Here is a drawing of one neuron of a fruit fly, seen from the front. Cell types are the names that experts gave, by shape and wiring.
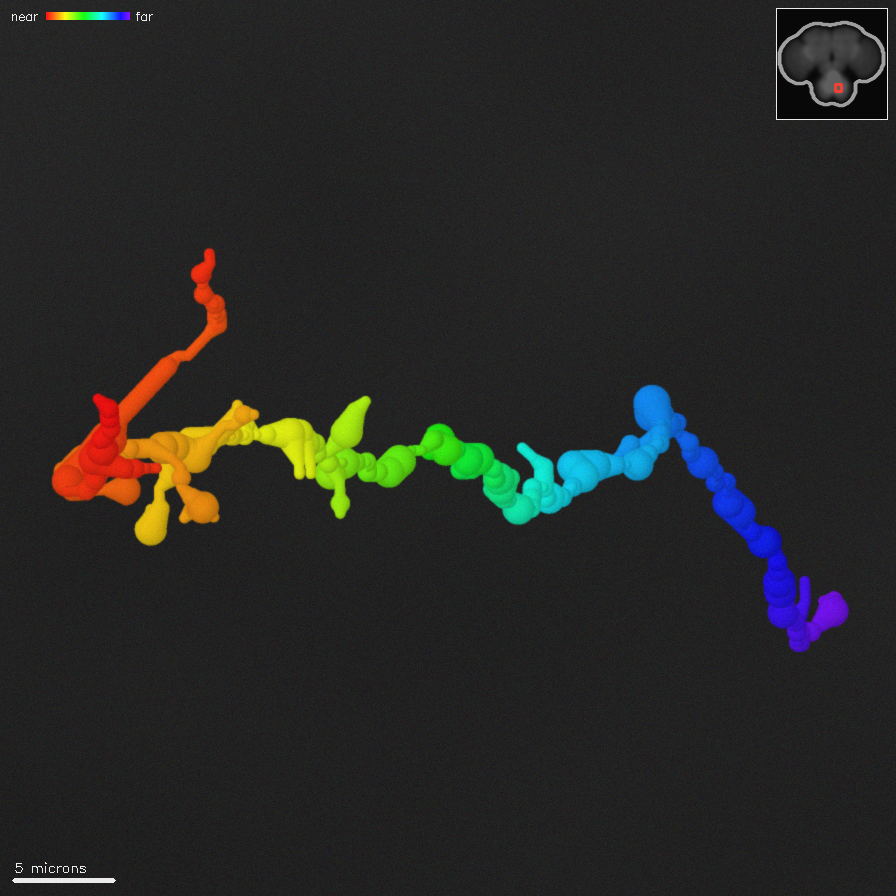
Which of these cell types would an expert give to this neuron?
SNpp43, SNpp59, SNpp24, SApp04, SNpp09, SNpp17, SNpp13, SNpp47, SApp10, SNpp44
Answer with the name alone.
SNpp47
